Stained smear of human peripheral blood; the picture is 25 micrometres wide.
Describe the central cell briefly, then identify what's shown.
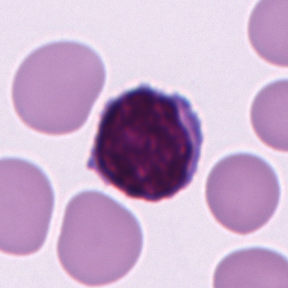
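Cell about 10 micrometres across, roughly 1.25 times as wide as a red cell lying whole in the picture. Nucleus fills nearly the entire cell; chromatin coarsely clumped. Cytoplasm visible only as a thin crescent on the right side. Edge finely uneven, not smooth. Typical lymphocyte.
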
